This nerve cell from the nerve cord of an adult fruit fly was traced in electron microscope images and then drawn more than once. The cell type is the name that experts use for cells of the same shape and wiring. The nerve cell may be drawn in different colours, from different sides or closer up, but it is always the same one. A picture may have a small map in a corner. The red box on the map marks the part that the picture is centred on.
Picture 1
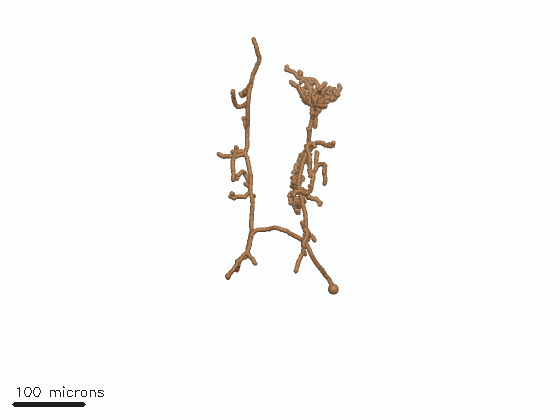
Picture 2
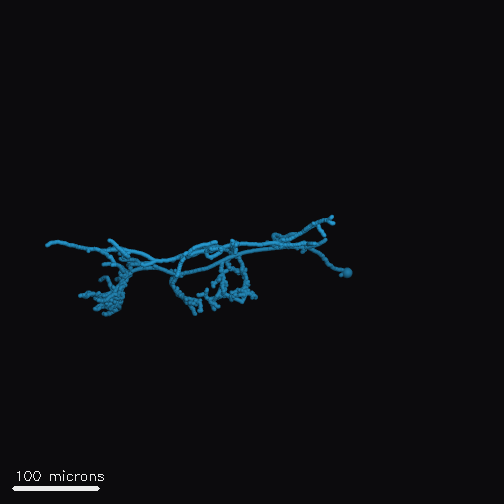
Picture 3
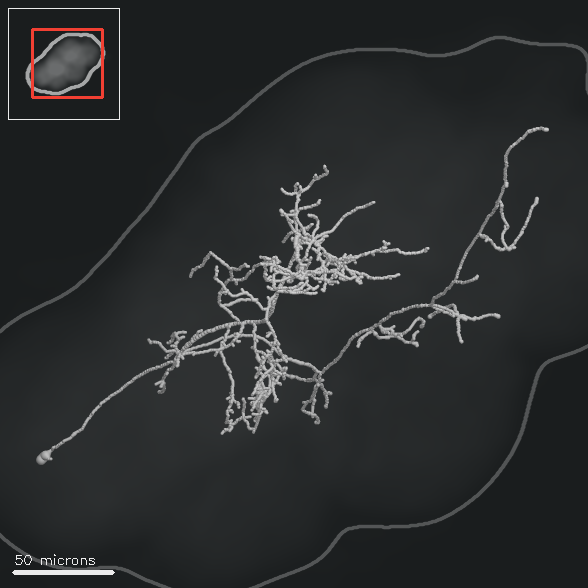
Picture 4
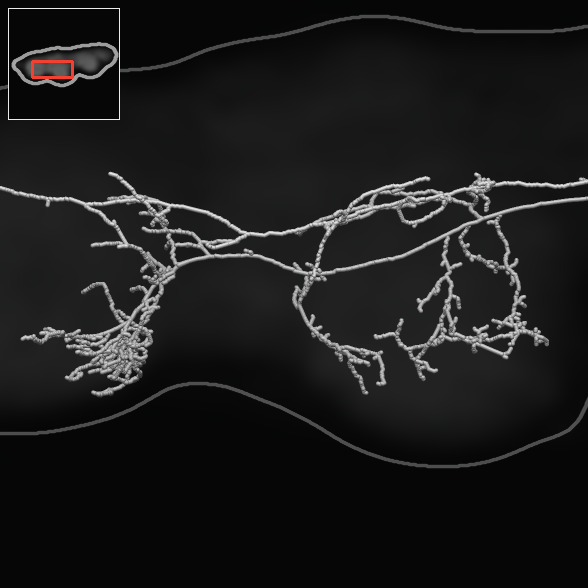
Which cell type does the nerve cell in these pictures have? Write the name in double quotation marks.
"IN08B029"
